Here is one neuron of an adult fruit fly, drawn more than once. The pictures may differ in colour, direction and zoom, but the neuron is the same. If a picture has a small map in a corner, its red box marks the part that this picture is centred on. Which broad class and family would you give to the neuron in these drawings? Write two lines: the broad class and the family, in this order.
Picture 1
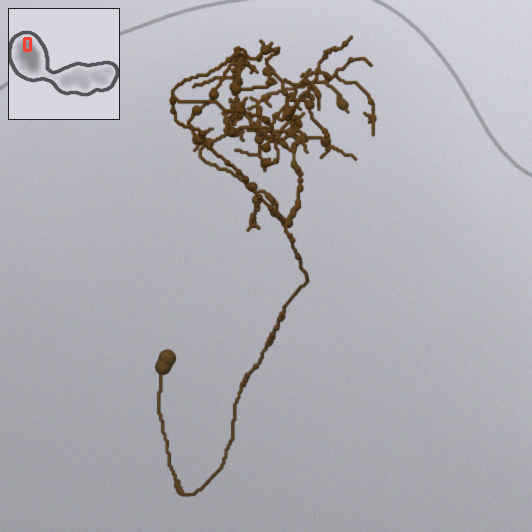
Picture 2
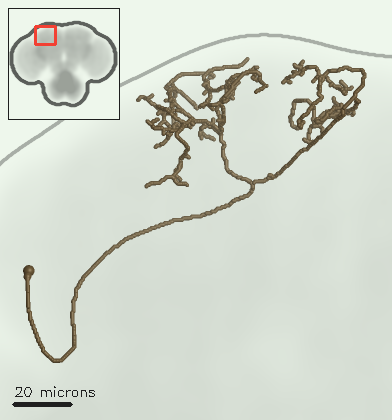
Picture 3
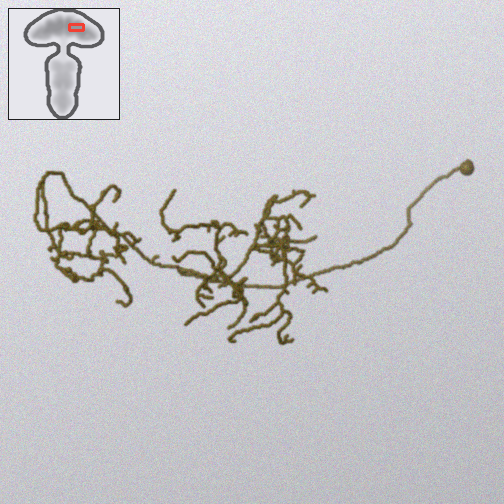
central-brain intrinsic neuron
hemilineage SIPa1_ventral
